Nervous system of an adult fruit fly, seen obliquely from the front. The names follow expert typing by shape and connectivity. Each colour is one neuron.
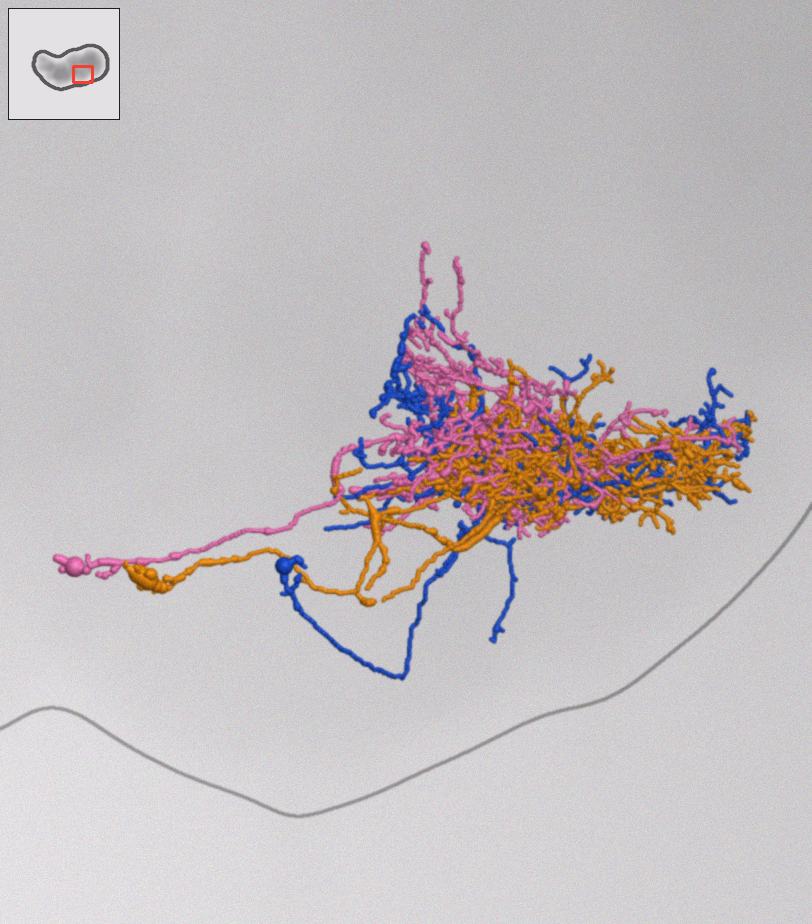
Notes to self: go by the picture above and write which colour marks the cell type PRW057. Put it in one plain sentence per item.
The colour is blue.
